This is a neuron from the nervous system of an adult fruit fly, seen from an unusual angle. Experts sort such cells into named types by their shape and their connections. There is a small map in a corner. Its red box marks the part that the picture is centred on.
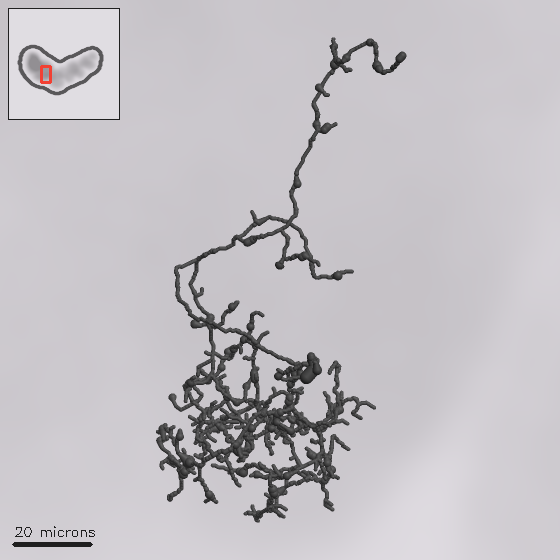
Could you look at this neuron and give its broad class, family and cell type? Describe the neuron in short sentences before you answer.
By the scale bar it is about 130 microns tall in this view. Dozens of branch ends can be seen. It is a central-brain intrinsic neuron. Its family is hemilineage VLPa1_lateral. The cell type is AVLP309.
